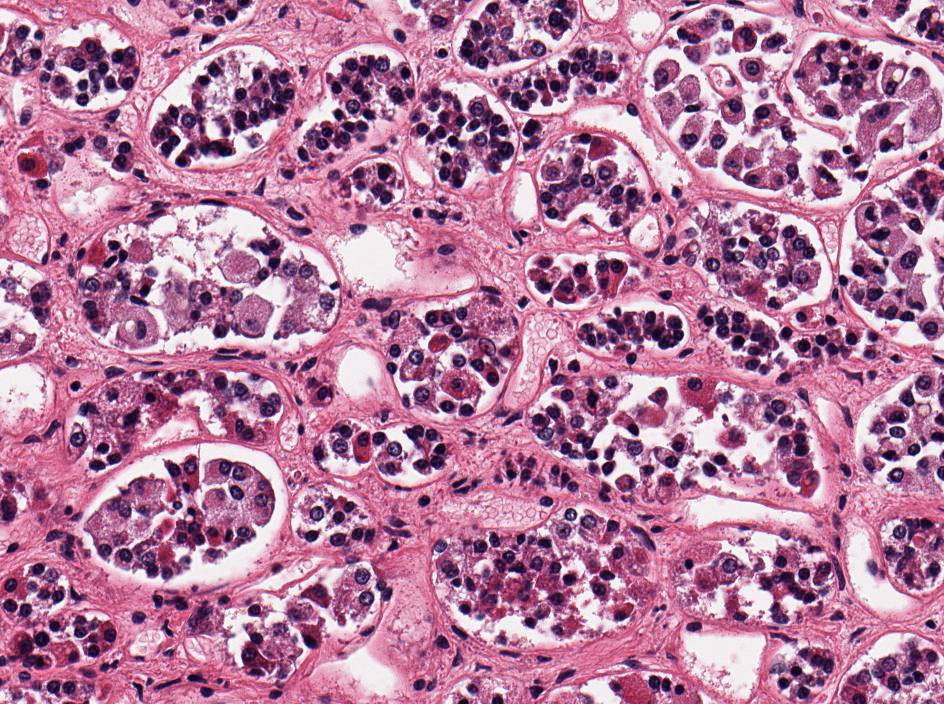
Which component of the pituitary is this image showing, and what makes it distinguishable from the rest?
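The field shows the pars distalis. Check one: the units mix many small dark-nucleated cells with fewer larger, paler-nucleated cells rich in pink cytoplasm, and scattered intensely red ones.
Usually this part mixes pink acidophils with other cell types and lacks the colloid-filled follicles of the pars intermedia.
Check two: closely packed rounded units, their cells loose, without a layered lining.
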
